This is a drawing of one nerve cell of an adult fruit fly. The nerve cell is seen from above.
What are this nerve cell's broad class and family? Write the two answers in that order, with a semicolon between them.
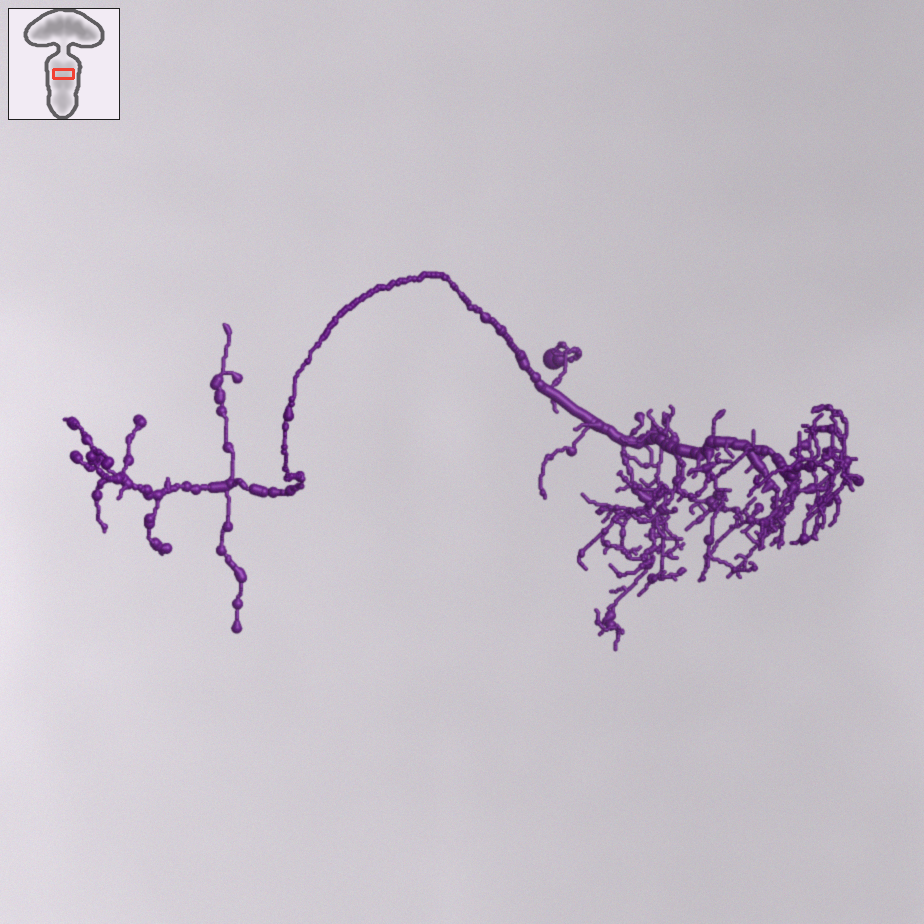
nerve-cord intrinsic neuron; hemilineage 06B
